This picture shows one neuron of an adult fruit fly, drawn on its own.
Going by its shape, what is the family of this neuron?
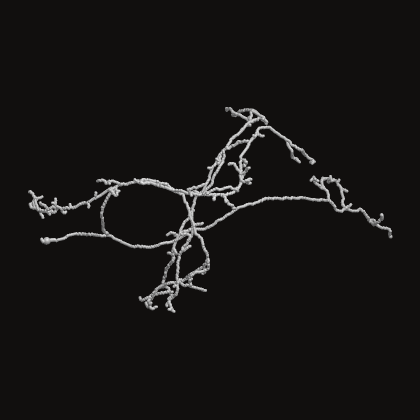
hemilineage AOTUv3_dorsal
